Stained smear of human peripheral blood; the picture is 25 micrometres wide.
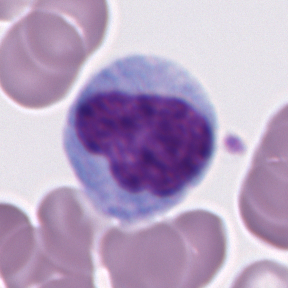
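Monocyte, a cell with a round, smooth outline about 14 micrometres across. The broad nucleus, roughly 12 by 9 micrometres, has a notch in its lower border and fills about 50% of the cell's area. Its cytoplasm is pale grey-blue, and you won't find any vacuoles in it.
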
